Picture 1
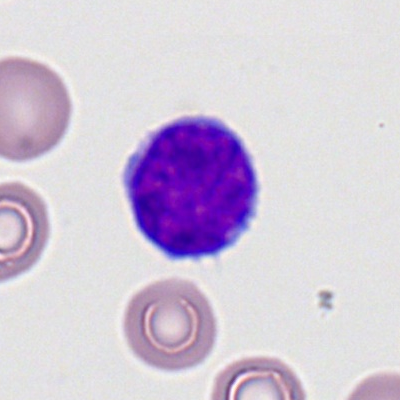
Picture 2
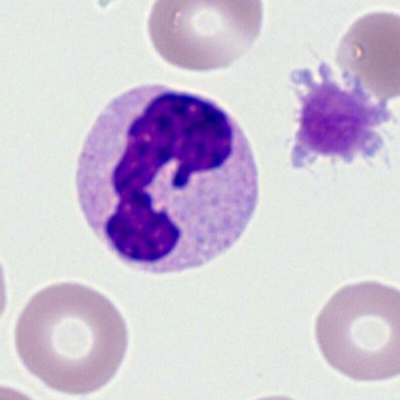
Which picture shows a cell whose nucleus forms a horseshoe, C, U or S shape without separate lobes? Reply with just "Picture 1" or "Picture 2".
Picture 2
